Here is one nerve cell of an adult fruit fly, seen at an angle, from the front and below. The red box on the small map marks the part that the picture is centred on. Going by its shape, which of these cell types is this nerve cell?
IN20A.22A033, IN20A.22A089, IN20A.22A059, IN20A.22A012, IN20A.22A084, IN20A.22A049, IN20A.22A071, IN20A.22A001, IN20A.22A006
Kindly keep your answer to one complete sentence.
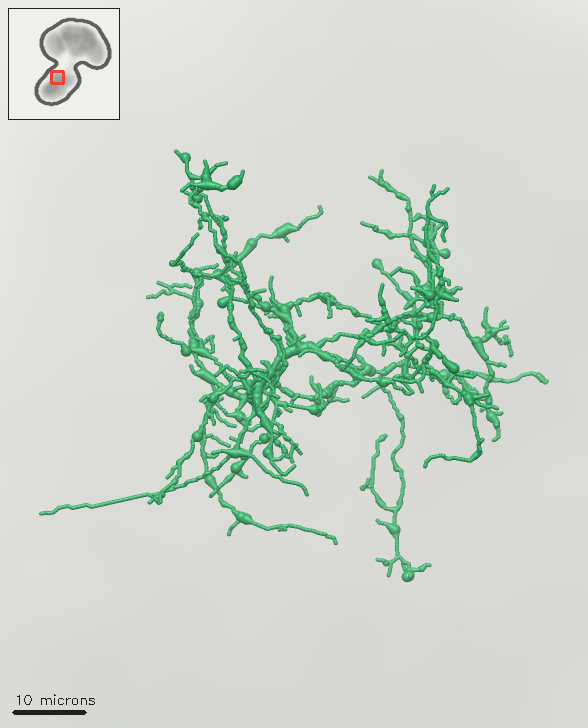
To this nerve cell applies the cell type name IN20A.22A049.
